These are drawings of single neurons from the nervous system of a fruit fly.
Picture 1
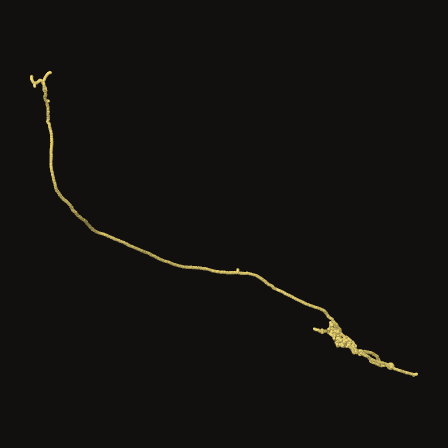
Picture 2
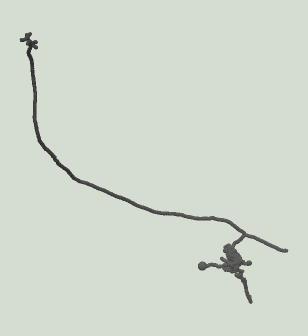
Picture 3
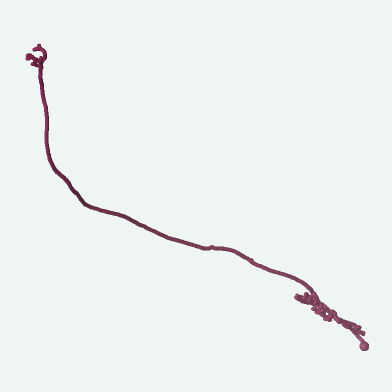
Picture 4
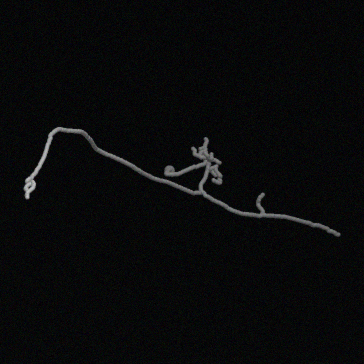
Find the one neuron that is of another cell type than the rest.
Picture 4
